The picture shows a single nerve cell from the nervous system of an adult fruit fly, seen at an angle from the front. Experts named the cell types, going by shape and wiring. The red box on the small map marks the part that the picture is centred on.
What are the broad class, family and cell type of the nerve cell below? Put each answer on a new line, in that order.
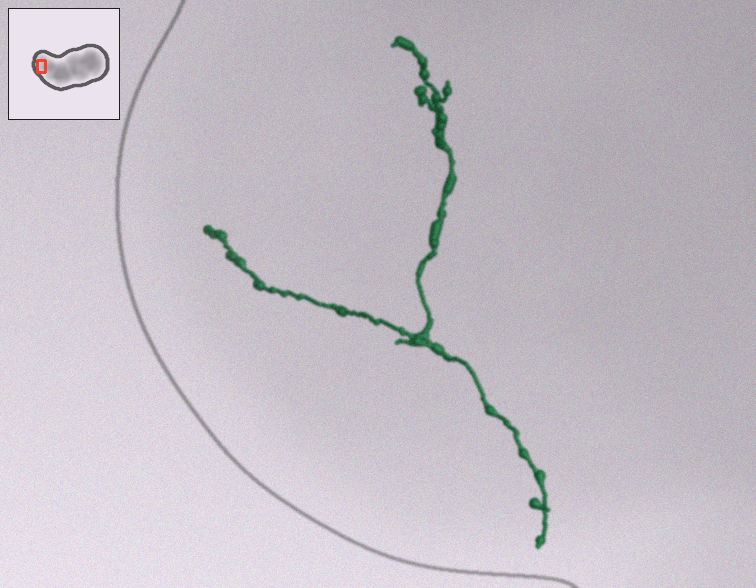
sensory neuron entering the nerve cord
class mechanosensory proprioceptive
SNpp50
